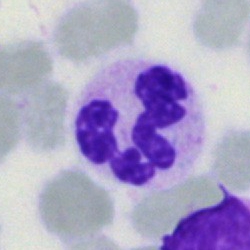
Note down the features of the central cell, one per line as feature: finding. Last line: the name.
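Shape: round, smooth outline
Chromatin: dark purple, coarsely clumped
Nucleoli: none to be seen
Cytoplasm: no vacuoles
So: segmented neutrophil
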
